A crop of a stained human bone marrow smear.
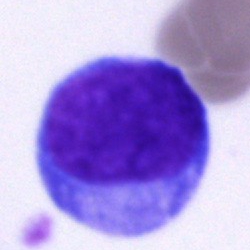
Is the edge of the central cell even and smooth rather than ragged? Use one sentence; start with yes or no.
Yes, what bounds this cell is a smooth, even outline.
